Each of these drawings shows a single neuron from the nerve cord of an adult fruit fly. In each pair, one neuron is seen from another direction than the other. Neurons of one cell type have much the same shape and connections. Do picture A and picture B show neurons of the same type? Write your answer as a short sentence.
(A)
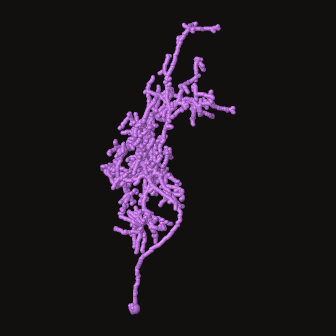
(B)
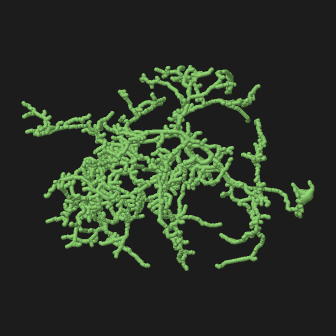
They are of different cell types.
